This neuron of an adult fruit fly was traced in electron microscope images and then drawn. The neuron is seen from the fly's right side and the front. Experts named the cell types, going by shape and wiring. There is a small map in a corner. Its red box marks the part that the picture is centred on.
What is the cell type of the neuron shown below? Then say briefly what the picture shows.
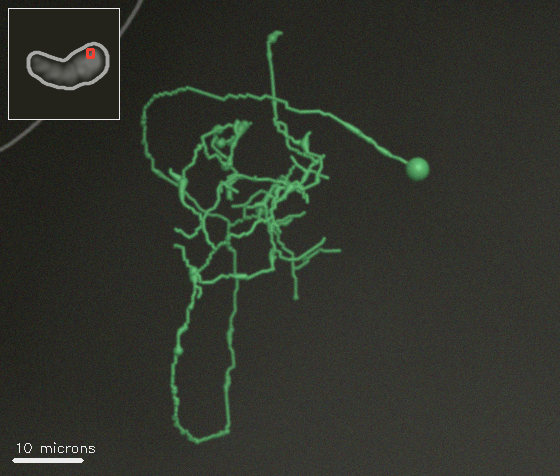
It is of cell type SMP352. It is a central-brain intrinsic neuron. By the scale bar it is about 60 microns tall in this view. As drawn here it is taller than it is wide.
